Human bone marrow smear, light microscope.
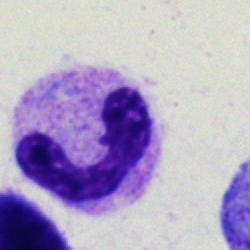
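Band neutrophil, central cell, stained bone marrow smear. Outline roughly round. Nucleus a single unbroken C-shaped band, inner curve toward upper left. No nucleoli visible.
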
